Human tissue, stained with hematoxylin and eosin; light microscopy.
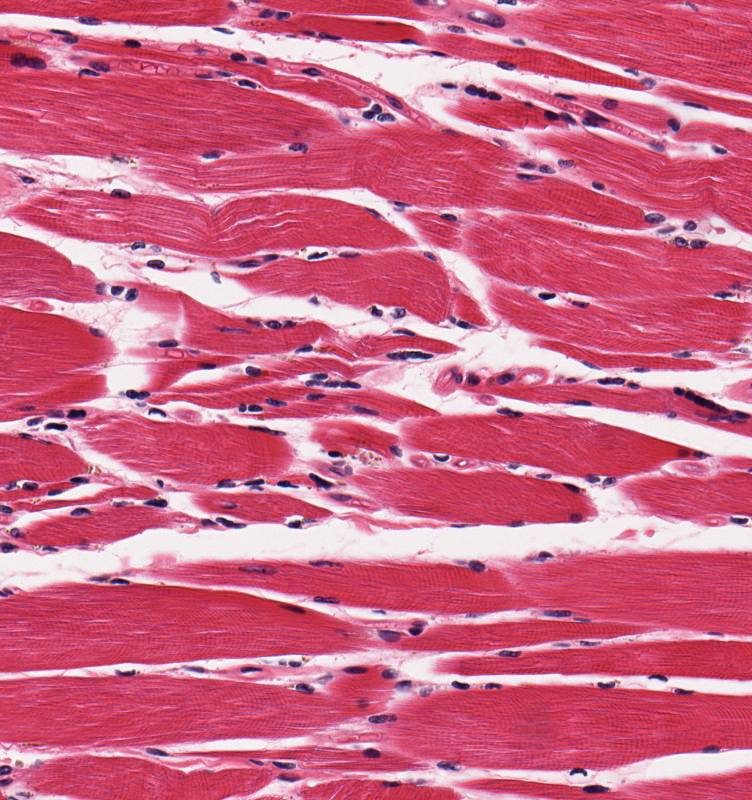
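Skeletal muscle, with long muscle fibres running roughly parallel and horizontally across the whole field. Fine cross-striations run across the fibres. Nuclei are small, dark and elongated, at fibre edges and in the spaces between fibres. Connective tissue between fibres is scant and delicate.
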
